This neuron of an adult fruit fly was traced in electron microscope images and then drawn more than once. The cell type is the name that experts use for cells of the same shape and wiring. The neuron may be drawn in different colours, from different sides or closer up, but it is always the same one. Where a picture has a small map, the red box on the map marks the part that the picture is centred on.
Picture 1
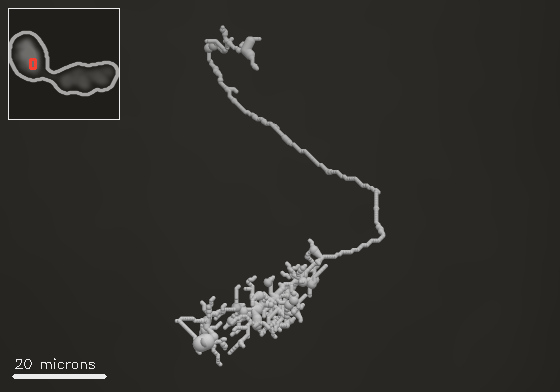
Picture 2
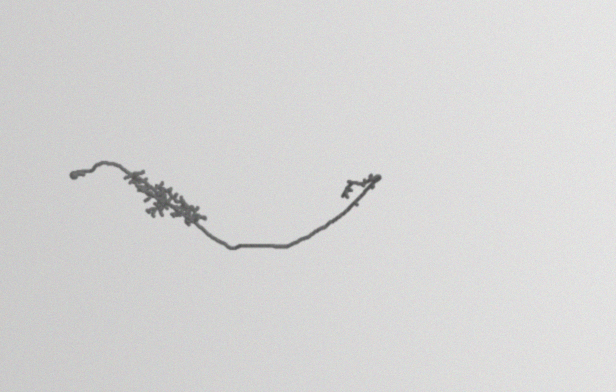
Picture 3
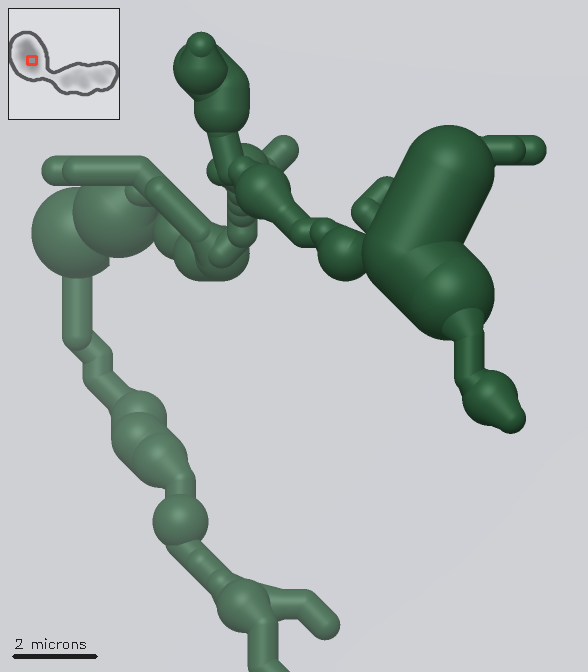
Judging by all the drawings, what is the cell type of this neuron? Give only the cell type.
Tm5c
